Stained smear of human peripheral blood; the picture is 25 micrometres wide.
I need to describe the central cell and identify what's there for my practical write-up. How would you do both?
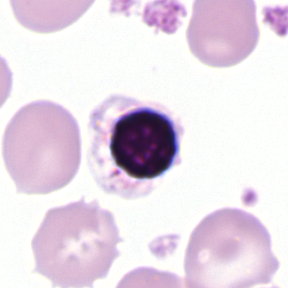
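The nucleus lies off-centre, toward the right. The rim of cytoplasm is wider to the left of the nucleus than to the right. The cell margin is irregular and ragged. No coarse dark granules appear in the cytoplasm. The cell is a normoblast.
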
